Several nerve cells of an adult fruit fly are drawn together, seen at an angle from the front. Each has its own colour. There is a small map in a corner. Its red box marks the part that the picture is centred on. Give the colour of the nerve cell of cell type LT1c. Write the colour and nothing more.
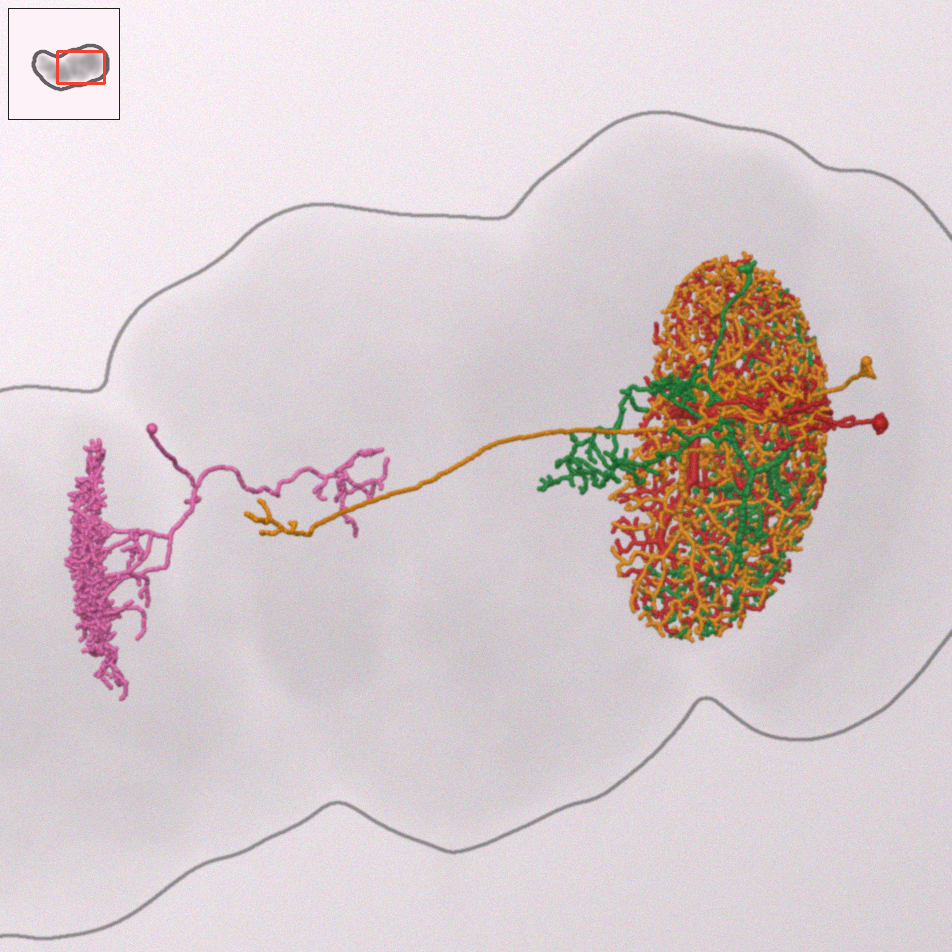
red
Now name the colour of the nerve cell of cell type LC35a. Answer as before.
pink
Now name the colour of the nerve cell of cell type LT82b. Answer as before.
green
